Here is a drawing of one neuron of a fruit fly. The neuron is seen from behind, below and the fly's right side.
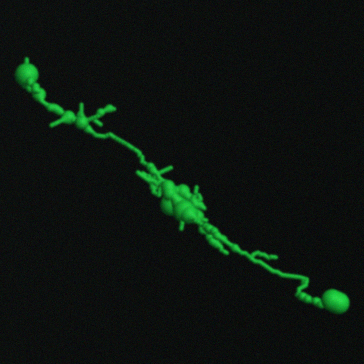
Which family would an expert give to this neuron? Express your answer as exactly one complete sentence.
Belonging to family Mi is this neuron.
